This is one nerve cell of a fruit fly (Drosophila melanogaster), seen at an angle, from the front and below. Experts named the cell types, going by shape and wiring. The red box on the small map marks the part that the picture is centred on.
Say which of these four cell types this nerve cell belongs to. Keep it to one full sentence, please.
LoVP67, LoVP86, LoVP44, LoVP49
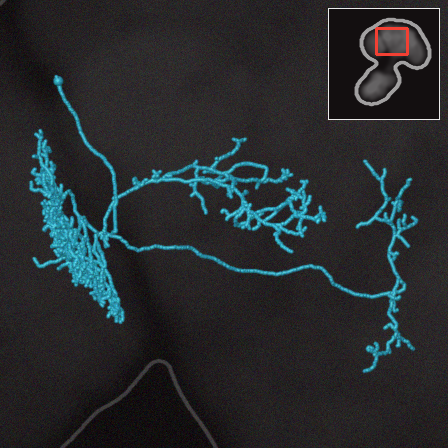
The nerve cell is of cell type LoVP86.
